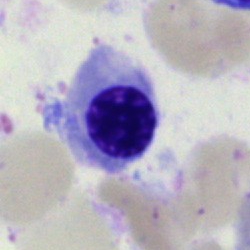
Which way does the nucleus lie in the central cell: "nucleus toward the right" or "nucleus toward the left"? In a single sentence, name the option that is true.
It is toward the right that the nucleus of this cell lies.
